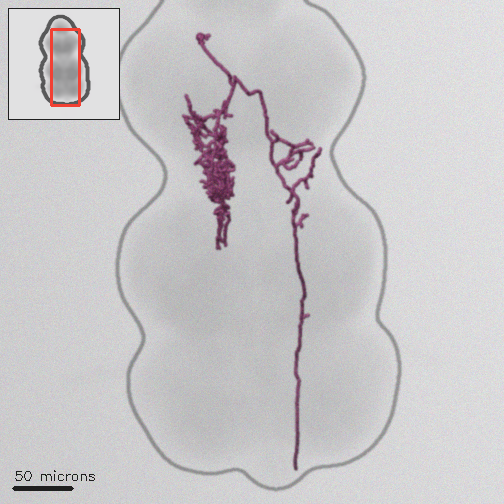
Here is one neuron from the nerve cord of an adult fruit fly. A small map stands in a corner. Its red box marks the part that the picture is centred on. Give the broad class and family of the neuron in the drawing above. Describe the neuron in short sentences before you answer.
From top to bottom in the picture it spans about 400 microns. In this view it is more than twice as tall as it is wide. This is an ascending neuron. Its family is hemilineage 19B.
